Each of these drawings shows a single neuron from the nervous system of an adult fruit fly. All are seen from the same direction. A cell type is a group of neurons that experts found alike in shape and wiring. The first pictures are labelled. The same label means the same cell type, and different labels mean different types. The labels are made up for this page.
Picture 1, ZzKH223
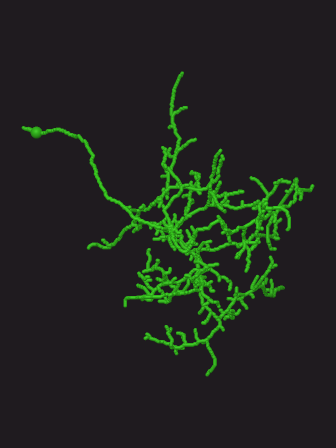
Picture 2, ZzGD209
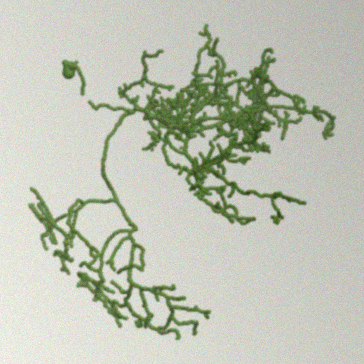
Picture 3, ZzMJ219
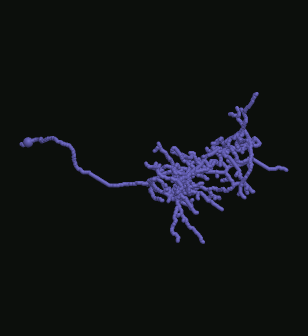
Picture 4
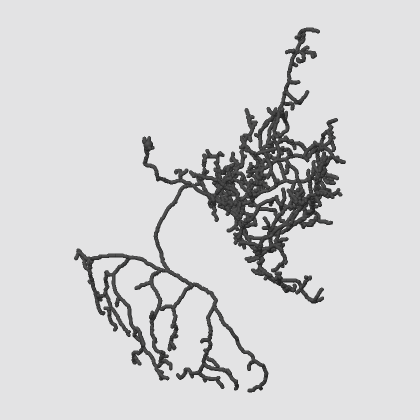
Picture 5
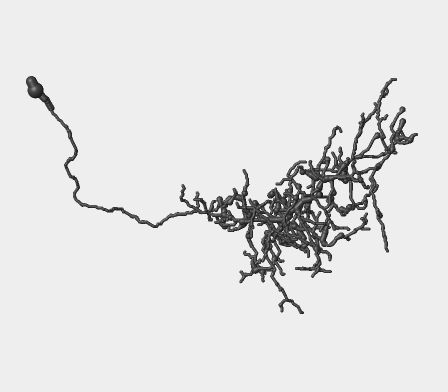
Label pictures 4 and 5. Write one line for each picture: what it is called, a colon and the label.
4: ZzGD209
5: ZzMJ219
